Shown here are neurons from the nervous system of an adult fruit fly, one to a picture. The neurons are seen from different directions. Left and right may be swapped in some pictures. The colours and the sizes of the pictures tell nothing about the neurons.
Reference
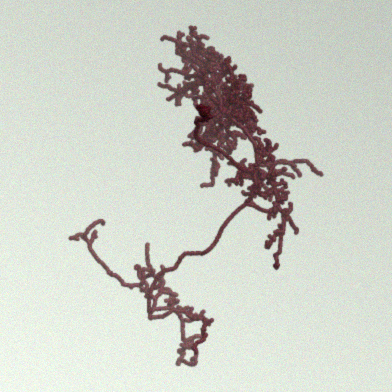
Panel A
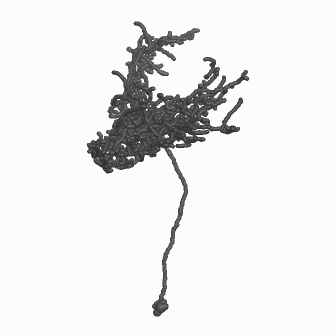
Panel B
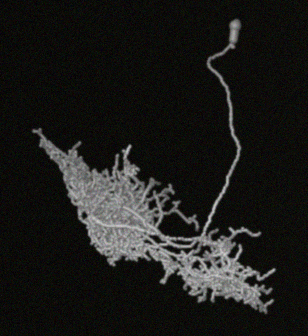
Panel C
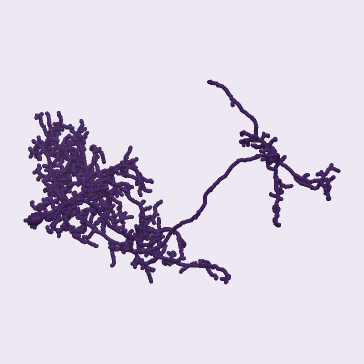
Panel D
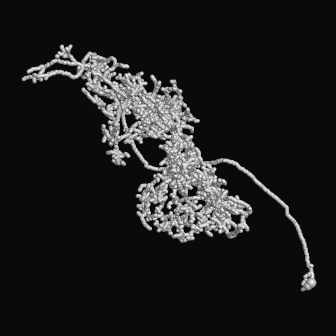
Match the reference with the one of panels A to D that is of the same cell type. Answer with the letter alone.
C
